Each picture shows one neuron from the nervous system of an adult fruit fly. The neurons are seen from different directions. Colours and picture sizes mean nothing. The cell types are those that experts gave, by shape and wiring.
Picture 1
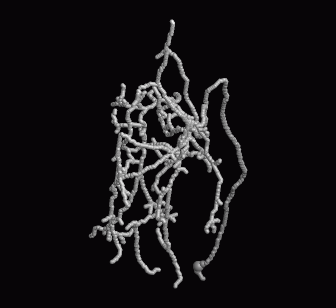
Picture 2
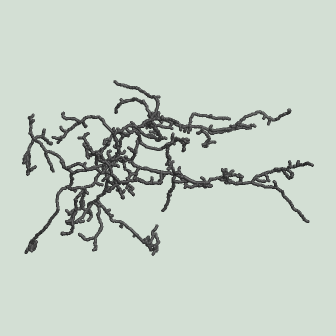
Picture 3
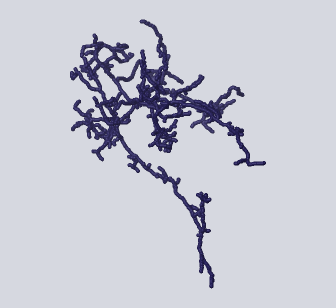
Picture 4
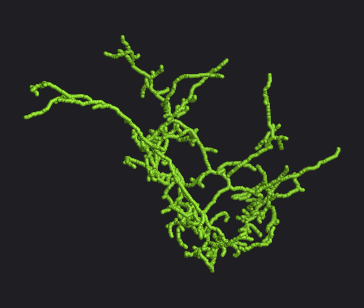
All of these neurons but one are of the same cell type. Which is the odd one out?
Picture 1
